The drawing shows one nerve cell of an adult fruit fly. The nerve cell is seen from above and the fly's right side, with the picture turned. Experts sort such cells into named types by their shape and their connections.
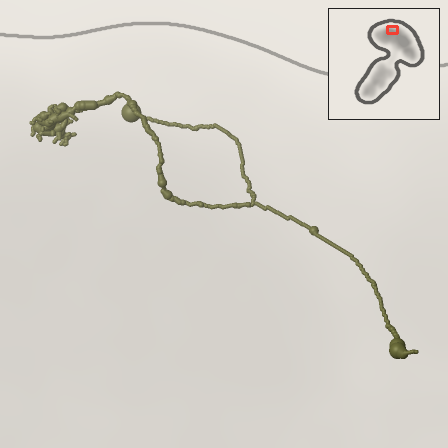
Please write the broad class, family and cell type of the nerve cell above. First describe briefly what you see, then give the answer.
It lies in the brain. The cell body is at the upper left of the picture. It is a central-brain intrinsic neuron. Its family is hemilineage AOTUv3_dorsal. It is of cell type TuBu07.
